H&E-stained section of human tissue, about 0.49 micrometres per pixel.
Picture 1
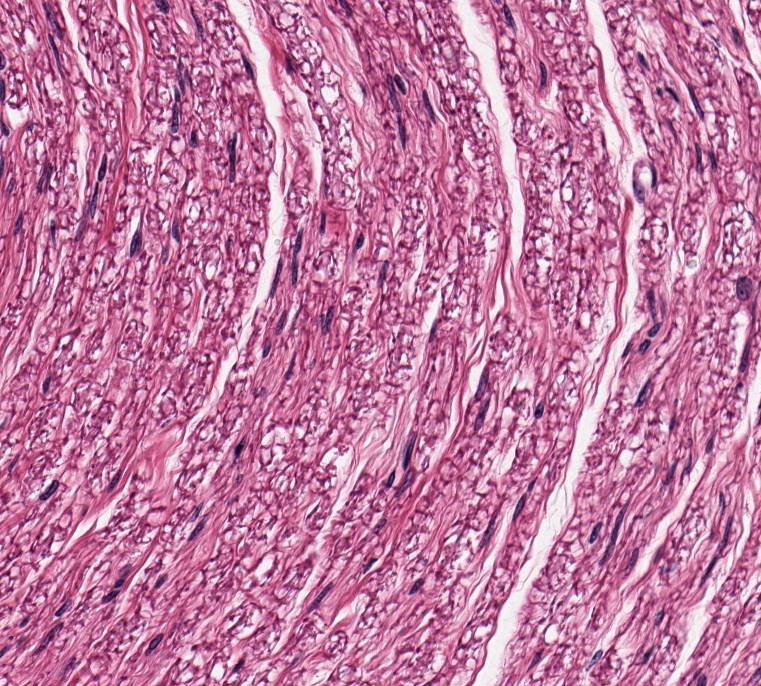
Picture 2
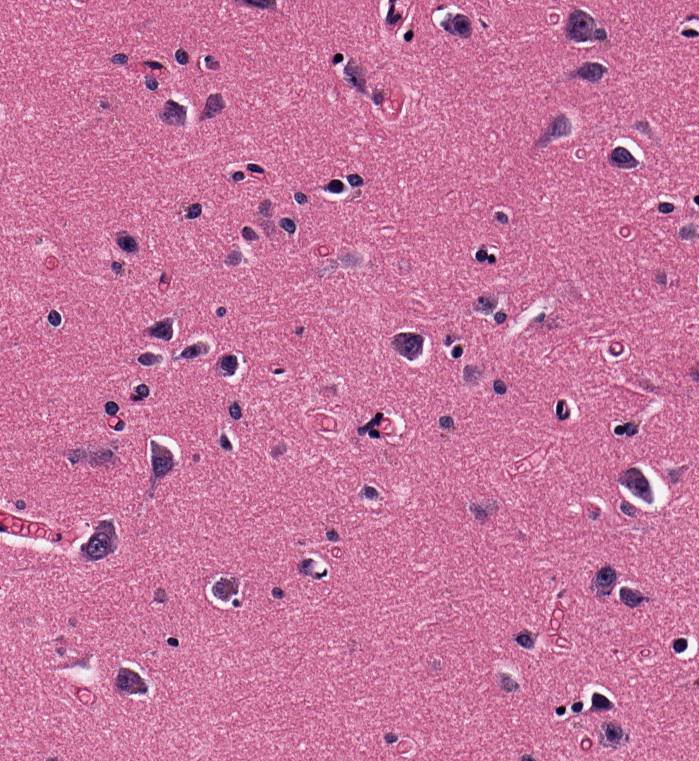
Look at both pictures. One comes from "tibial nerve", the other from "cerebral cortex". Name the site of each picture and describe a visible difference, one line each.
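Picture 1: tibial nerve. The scattered nuclei are elongated, dark blue-purple and aligned with the long axis of the fibres.
Picture 2: cerebral cortex. Many small round dark-blue nuclei with scant visible cytoplasm are scattered throughout the field.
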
